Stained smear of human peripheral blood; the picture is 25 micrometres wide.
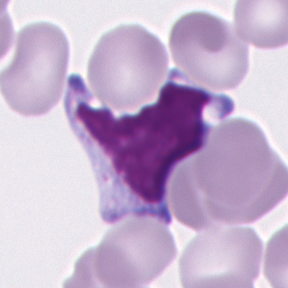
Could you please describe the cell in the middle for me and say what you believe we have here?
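Notice the outline: angular and irregular, not round. The nucleus is one unlobed mass with an irregular, angular edge, and its chromatin stains dark purple and dense throughout. The cytoplasm draws out into tapering points, their tips a deeper blue. This is a large granular lymphocyte.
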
